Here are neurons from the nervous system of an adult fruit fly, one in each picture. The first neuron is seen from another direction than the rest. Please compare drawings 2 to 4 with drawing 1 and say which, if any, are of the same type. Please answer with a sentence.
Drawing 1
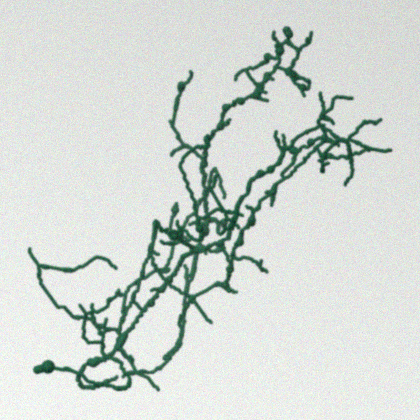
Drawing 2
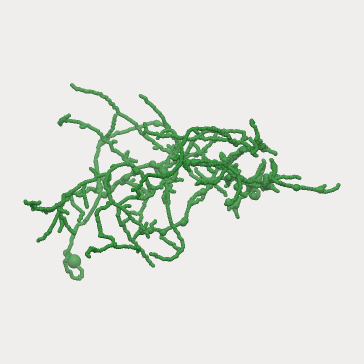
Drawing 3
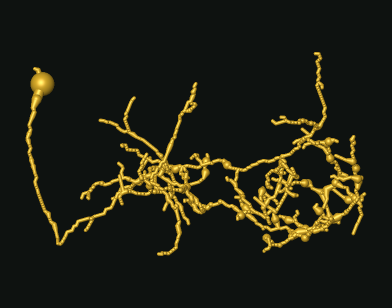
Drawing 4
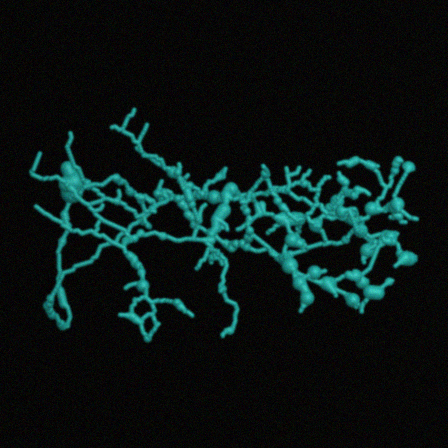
Drawing 2 is of the same cell type.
